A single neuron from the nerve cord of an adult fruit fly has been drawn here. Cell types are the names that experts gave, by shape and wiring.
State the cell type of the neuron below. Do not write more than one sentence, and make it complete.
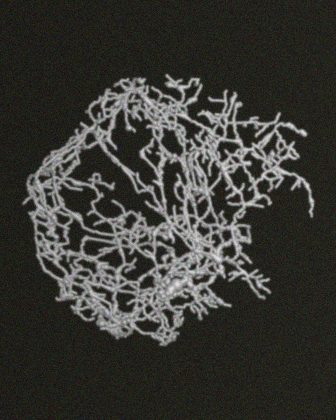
As its cell type, this neuron has INXXX197.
